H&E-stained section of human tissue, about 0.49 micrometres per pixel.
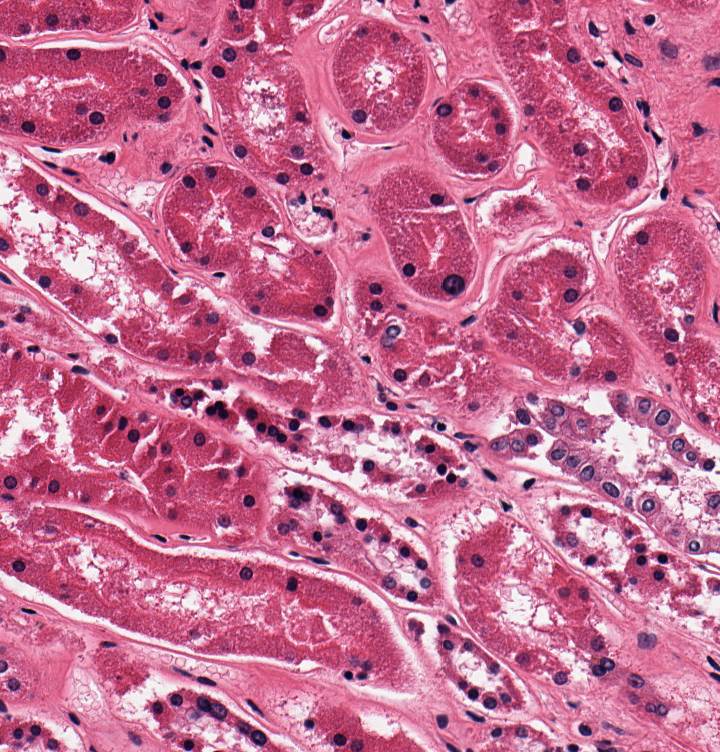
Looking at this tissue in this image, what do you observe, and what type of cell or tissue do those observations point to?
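Closely set tubules pack the field, round cross-sections in the upper middle, lengthwise cuts across much of the left and lower half, angled from upper left to lower right. Most are lined by one layer of cuboidal to low columnar cells, cytoplasm abundant, deeply eosinophilic and granular, nuclei small, round, dark and widely spaced. At the left, lengthwise lumina hold pale pink, vacuolated, fragmented material. This is renal cortex.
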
